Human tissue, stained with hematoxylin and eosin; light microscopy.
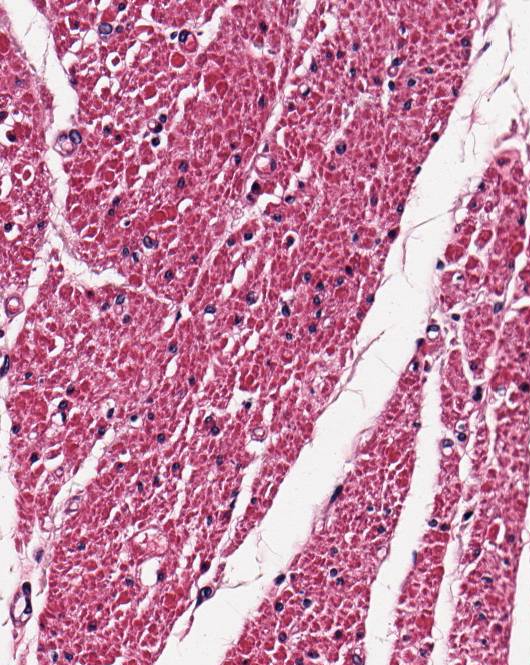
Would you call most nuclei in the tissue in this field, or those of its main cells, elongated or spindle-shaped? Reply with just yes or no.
No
